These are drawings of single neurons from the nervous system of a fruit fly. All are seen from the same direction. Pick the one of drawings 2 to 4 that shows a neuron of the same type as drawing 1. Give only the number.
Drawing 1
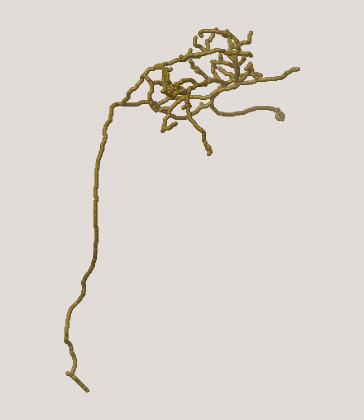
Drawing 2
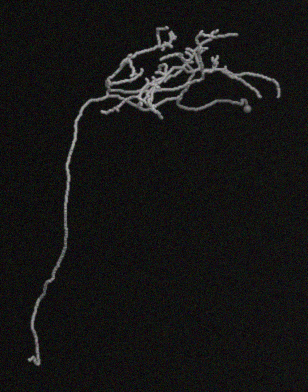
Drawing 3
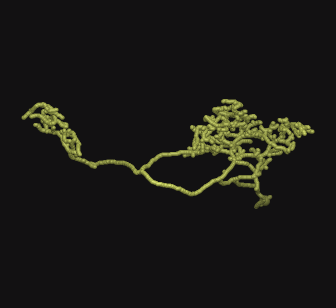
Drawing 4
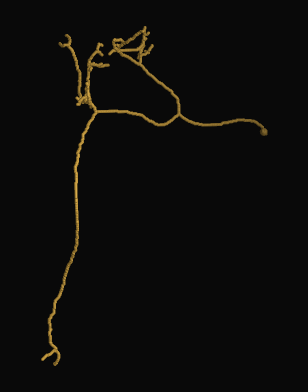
2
